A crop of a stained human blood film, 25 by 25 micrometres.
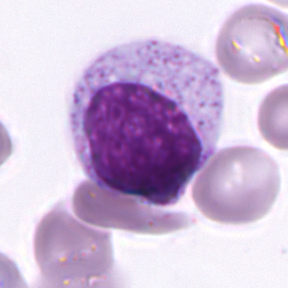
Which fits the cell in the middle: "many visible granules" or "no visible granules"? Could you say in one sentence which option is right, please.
In the cytoplasm of this cell, many granules are visible.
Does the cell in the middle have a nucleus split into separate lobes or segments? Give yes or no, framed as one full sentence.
No, there is a single compact nucleus in this cell, round, oval or kidney-shaped.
